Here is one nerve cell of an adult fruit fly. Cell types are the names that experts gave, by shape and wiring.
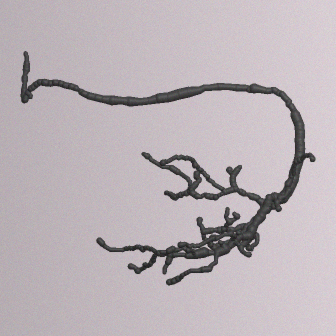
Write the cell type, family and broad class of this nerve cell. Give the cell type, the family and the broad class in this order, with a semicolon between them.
BM_Vt_PoOc; class mechanosensory; sensory neuron entering the brain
